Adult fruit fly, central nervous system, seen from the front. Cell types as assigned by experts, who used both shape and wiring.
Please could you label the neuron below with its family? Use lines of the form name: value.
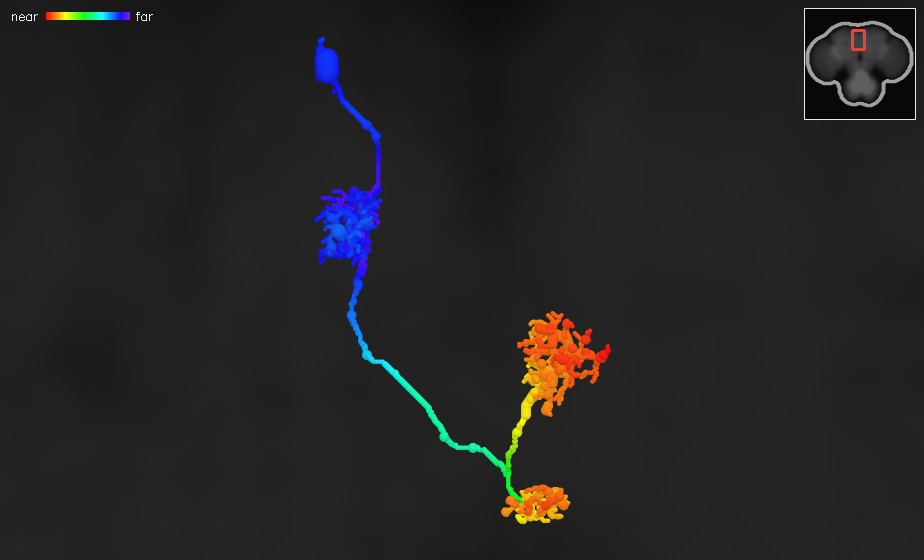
family: class CX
